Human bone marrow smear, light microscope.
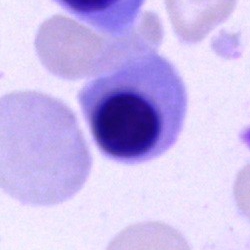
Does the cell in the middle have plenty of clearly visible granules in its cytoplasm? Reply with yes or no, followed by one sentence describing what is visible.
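No. The cytoplasm shows no visible granules.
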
